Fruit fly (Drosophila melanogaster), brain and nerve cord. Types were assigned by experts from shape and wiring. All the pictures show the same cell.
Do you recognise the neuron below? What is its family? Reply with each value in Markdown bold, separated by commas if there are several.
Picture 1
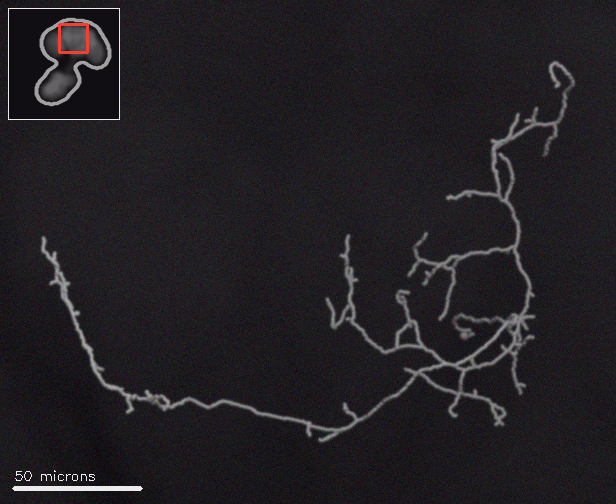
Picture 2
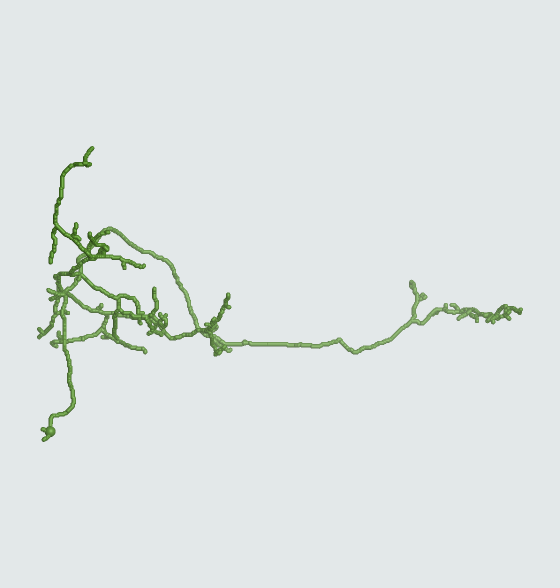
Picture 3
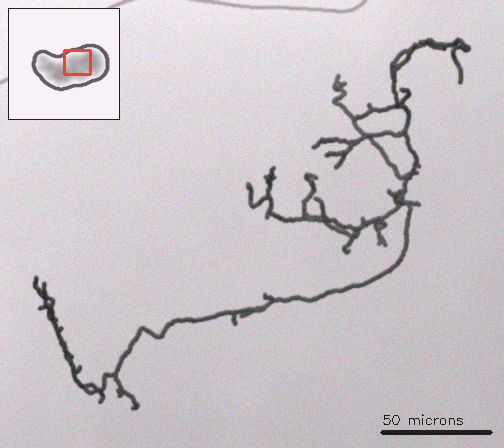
**hemilineage DM6_central1**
